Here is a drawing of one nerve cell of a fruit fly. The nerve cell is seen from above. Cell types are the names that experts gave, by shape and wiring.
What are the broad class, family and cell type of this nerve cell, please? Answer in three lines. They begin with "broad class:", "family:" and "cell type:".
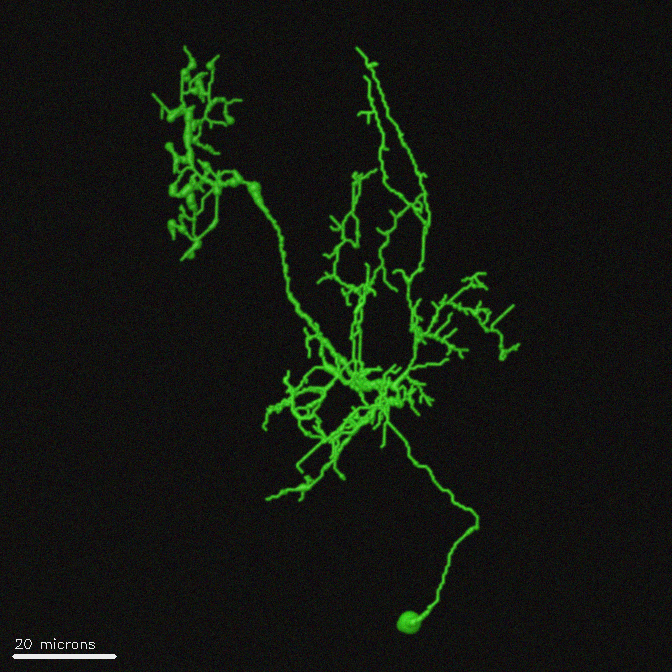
broad class: nerve-cord intrinsic neuron
family: hemilineage 19A
cell type: IN19A091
